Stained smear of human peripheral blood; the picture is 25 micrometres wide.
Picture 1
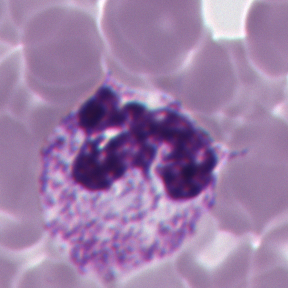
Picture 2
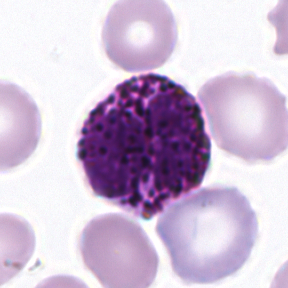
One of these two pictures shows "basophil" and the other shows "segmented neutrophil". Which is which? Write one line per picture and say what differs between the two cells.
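Picture 1 shows a segmented neutrophil: The cytoplasm is plentiful and pale lilac between the granules.
Picture 2 shows a basophil: Only a narrow rim of cytoplasm shows around the nucleus.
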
